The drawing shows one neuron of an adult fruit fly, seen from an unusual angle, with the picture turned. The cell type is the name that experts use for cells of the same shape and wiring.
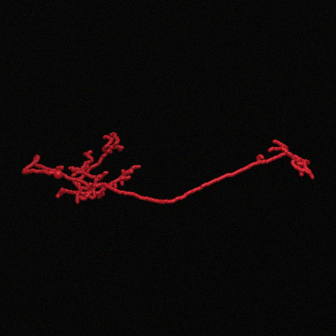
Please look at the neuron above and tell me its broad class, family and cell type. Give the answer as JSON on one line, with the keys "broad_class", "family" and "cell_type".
{"broad_class": "optic-lobe intrinsic neuron", "family": "Tm", "cell_type": "Tm38"}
